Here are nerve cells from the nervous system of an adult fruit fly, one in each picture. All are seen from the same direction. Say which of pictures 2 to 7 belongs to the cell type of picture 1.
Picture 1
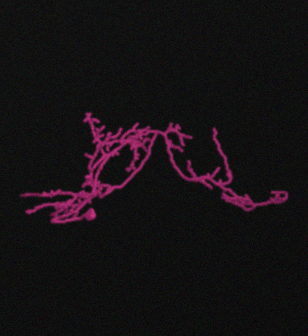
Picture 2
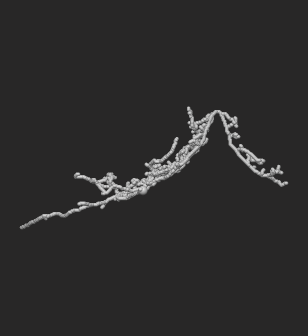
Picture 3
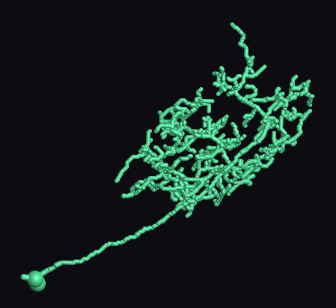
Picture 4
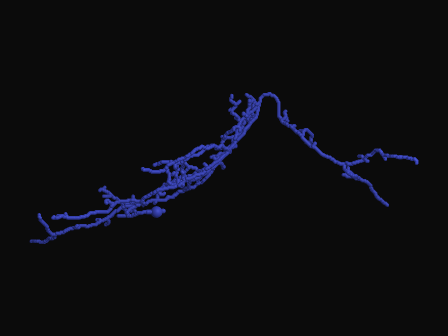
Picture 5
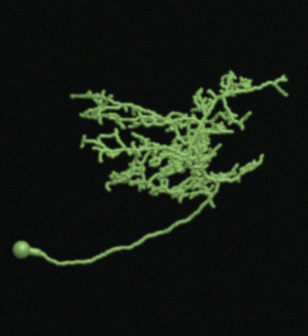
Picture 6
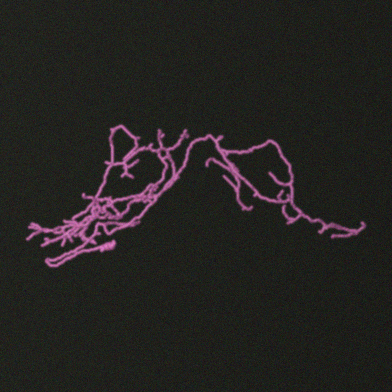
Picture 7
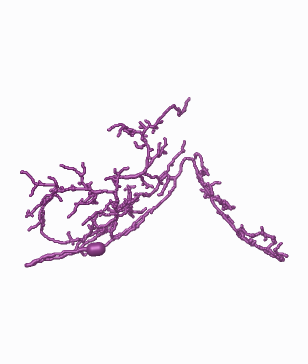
6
